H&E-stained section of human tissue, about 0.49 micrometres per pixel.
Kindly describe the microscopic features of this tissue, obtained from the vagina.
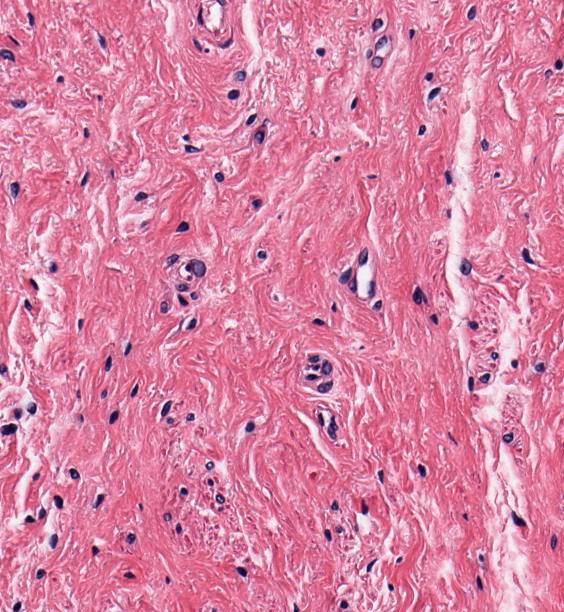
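The whole field, as far as I can tell, is densely packed collagen bundles, wavy and eosinophilic. They run mainly from top to bottom, though with wavy and oblique turns along the way. Most of the nuclei I can make out are small and dark, somewhere between spindle-shaped and oval. Near the centre there are a few tiny, thin-walled vessels scattered about, each with a small lumen.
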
